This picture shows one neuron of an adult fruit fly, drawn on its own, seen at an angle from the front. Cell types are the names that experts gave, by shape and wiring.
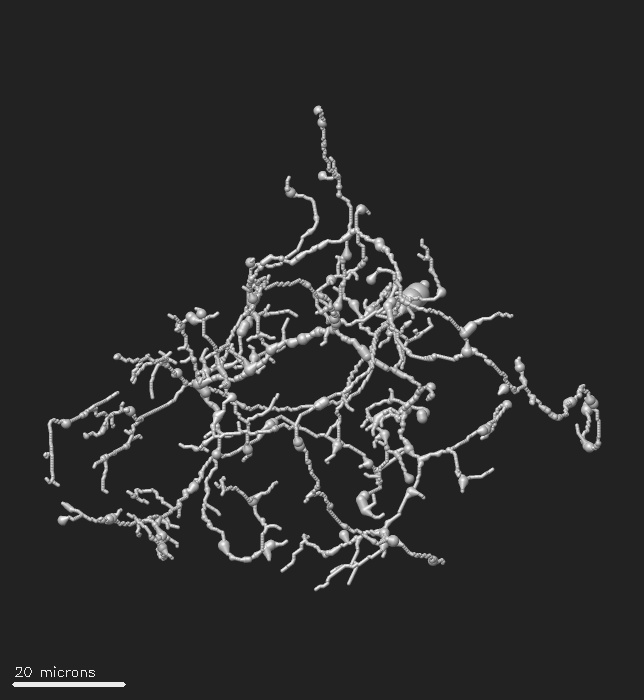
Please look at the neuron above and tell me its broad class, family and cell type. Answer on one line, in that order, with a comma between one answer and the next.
nerve-cord intrinsic neuron, hemilineage 04B, IN04B078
